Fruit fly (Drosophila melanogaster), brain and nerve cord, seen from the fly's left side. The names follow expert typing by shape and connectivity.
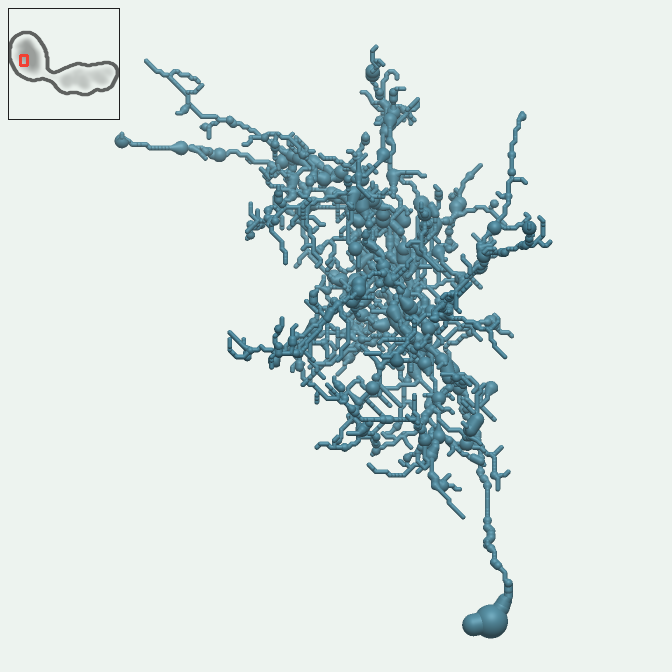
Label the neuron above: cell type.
AVLP599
